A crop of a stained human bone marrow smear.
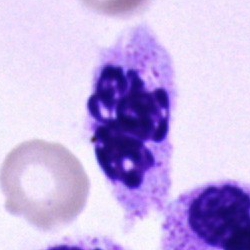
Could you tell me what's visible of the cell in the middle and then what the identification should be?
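Outline elongated, taller than wide. Chromatin dark purple and dense. No nucleoli visible in the nucleus. Cytoplasm pale lilac. Segmented neutrophil.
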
